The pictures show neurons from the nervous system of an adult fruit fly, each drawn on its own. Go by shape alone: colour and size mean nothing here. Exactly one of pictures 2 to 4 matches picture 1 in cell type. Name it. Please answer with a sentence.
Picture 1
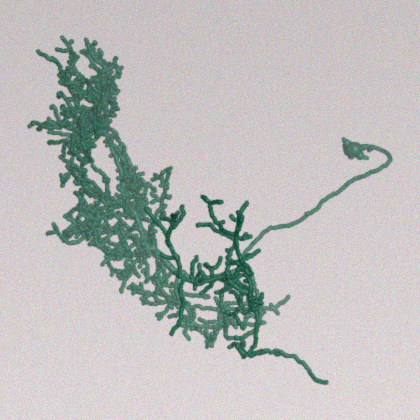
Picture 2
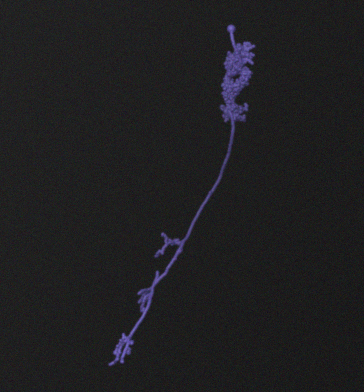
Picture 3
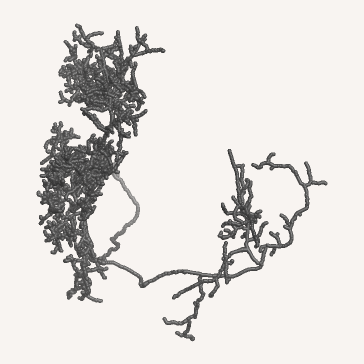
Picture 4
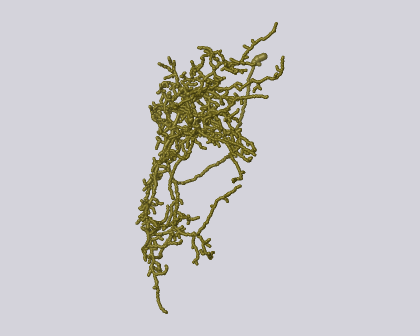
Picture 3 is of the same cell type.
